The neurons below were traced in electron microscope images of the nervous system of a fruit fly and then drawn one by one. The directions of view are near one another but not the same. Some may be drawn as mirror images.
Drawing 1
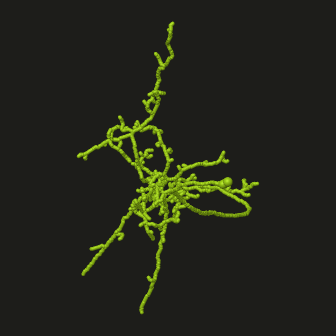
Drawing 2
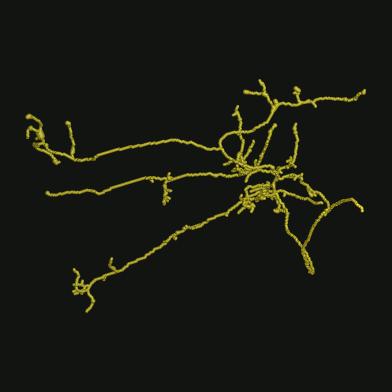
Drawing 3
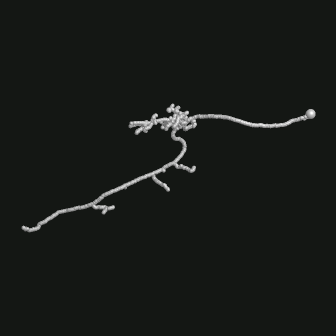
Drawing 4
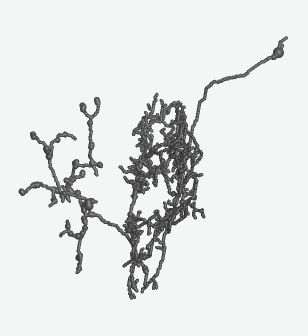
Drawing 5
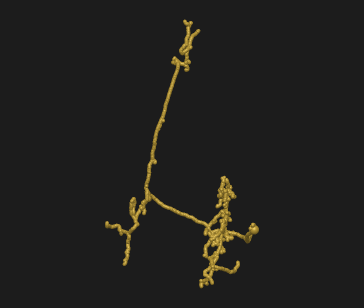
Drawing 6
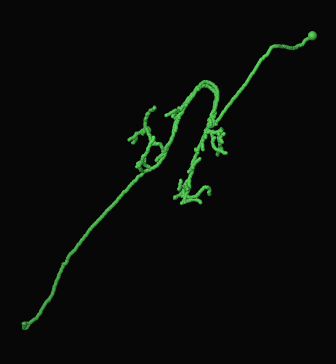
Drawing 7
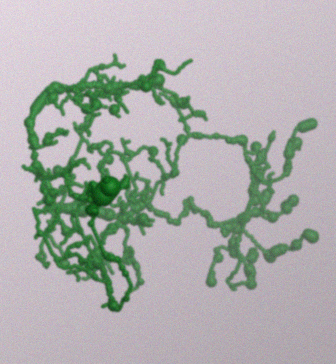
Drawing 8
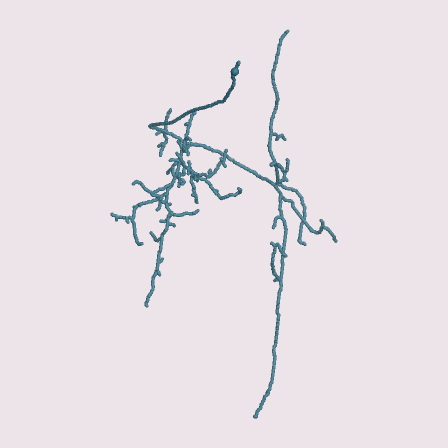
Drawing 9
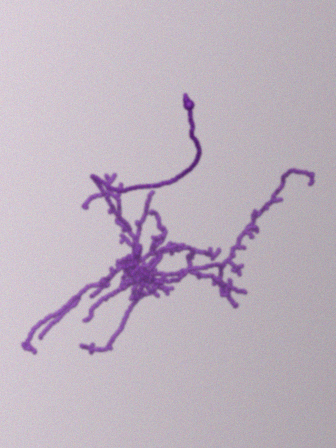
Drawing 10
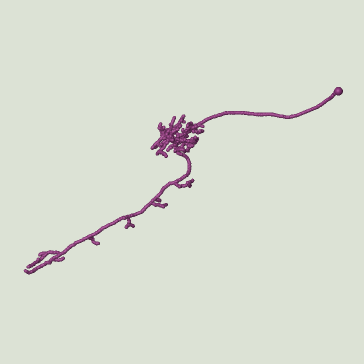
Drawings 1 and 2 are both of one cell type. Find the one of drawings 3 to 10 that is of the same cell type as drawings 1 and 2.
9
